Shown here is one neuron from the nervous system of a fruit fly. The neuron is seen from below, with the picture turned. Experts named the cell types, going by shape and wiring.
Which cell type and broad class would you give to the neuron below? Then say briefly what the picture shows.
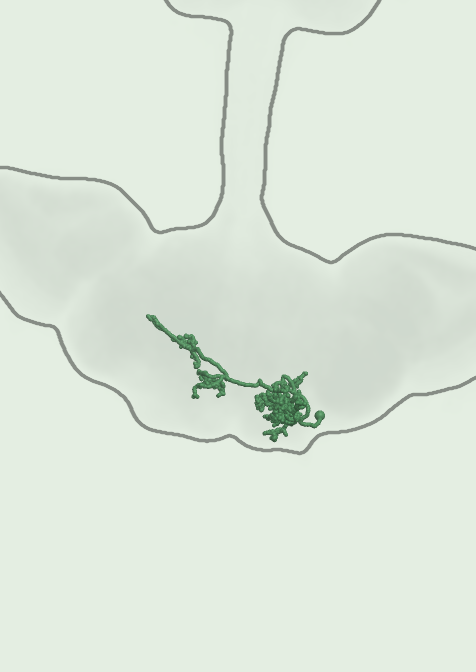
The cell type is CRE009. This is a central-brain intrinsic neuron. It is in the brain and does not reach the nerve cord. In this view it is wider than it is tall.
